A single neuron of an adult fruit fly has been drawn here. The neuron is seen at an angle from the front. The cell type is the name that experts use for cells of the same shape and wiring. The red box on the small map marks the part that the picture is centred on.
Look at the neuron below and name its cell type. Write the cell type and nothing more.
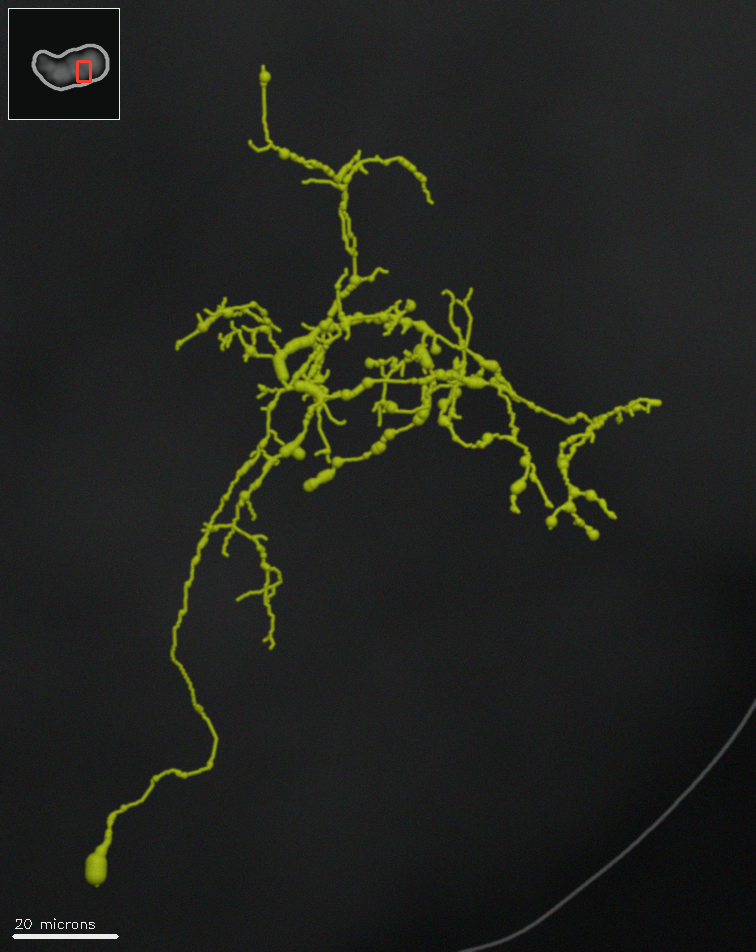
IPS001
